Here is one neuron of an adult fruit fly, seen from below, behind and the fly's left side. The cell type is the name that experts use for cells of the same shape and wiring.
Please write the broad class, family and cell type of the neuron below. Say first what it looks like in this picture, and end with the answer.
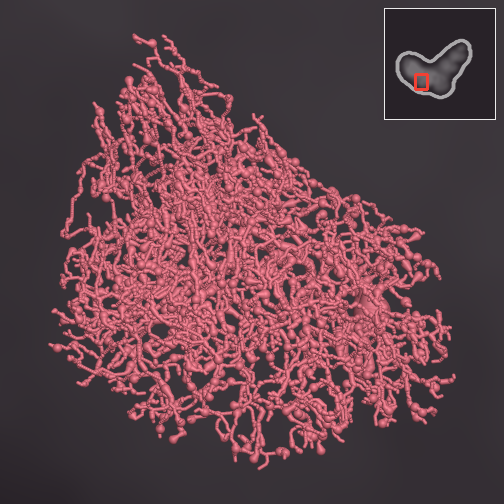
The picture shows more than a hundred branch ends. In this view it is about as wide as it is tall. This is a central-brain intrinsic neuron. Its family is hemilineage ALl1_dorsal. It is of cell type lLN2X11.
